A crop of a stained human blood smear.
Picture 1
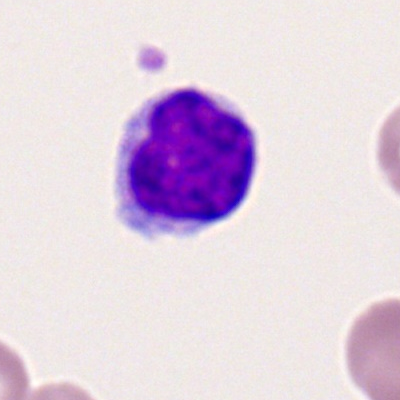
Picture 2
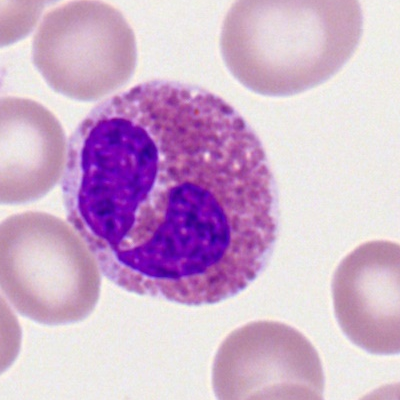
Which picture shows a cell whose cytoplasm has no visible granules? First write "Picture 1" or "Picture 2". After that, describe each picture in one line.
Picture 1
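In picture 1: No distinct granules are seen in the cytoplasm.
In picture 2: The cytoplasm is packed with coarse, round, pinkish-orange granules.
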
